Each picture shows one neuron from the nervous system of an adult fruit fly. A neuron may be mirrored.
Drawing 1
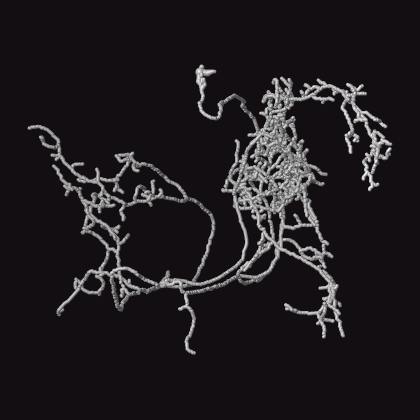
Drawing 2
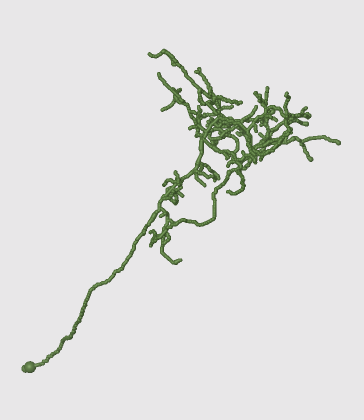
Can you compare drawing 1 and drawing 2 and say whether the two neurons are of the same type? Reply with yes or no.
no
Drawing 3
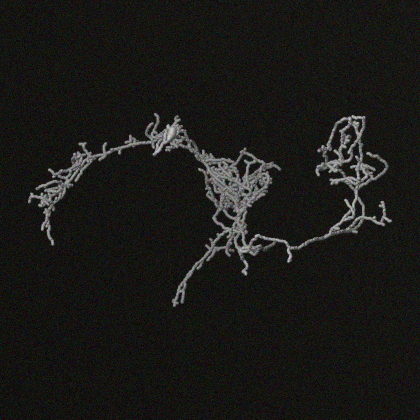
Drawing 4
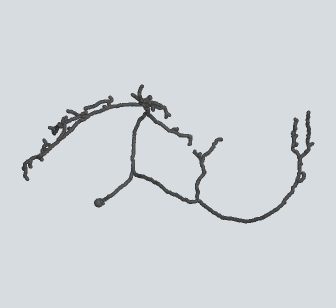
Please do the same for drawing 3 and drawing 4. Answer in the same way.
no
